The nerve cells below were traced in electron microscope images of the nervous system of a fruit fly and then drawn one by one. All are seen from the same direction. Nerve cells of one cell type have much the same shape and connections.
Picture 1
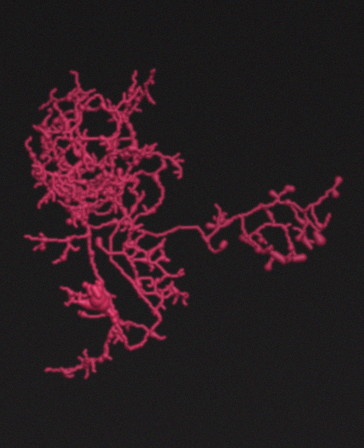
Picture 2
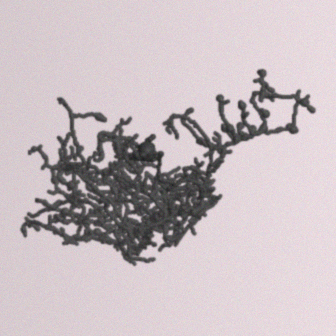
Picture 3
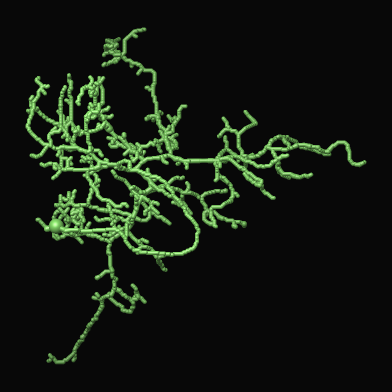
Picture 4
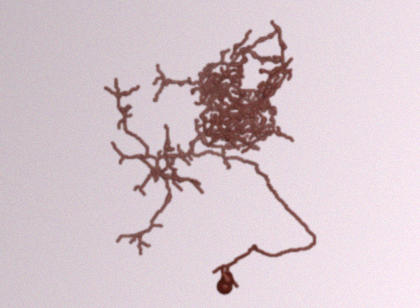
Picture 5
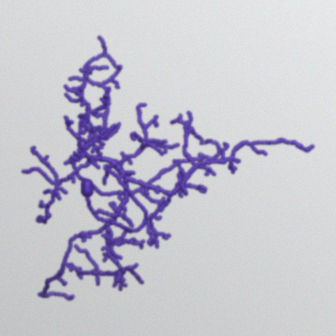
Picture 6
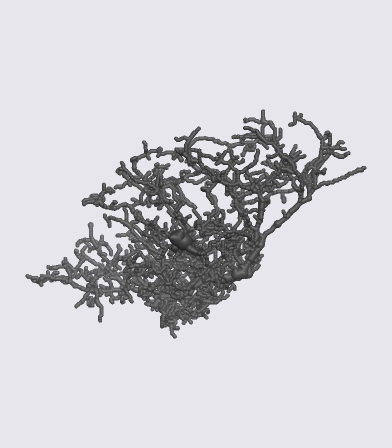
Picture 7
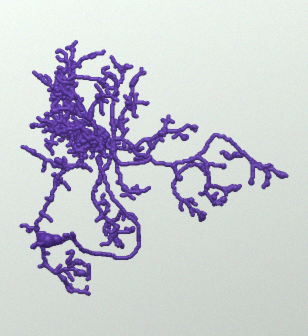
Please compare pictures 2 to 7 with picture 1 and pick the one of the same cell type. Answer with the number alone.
7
